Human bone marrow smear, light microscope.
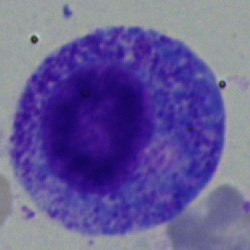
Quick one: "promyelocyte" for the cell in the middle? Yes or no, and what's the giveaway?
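Point one, the outline: round and smooth. Point two, the cytoplasm: a broad rim around the nucleus, widest on the right and lower sides. Point three, its colour: blue between the granules. Point four, the surroundings: pale grey unstained cells are partly visible at the lower right corner and the left edge.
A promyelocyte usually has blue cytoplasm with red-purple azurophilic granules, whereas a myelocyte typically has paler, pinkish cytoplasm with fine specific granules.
On that point, the blue cytoplasm here counts for promyelocyte and against myelocyte. Checked against both names, promyelocyte fits.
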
